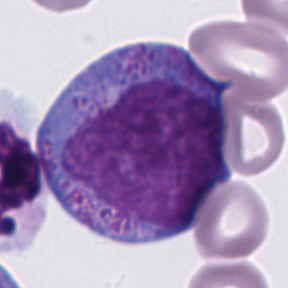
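Promyelocyte, the nucleated cell at the centre of a stained human peripheral blood smear: the nucleus sits off-centre toward the right, and its chromatin is fine and evenly spread rather than coarsely clumped. Small reddish-purple granules lie in the blue cytoplasm, mostly on the left.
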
